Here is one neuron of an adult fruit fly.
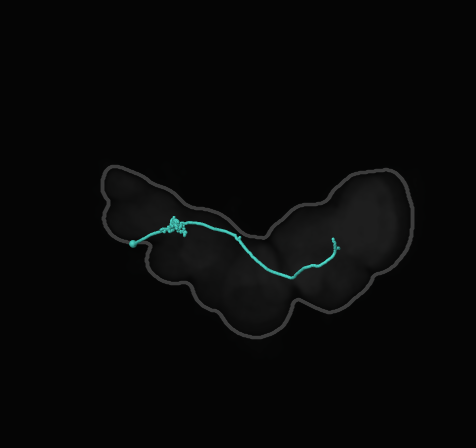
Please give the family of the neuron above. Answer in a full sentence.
The family is hemilineage 07B.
